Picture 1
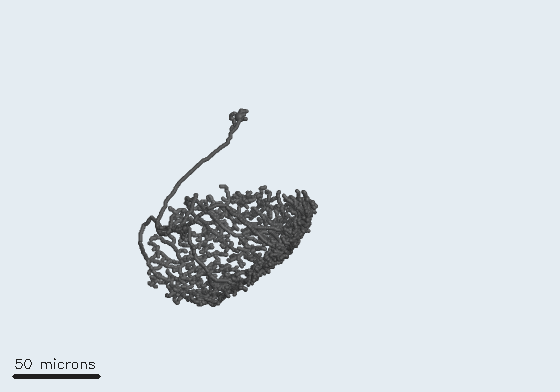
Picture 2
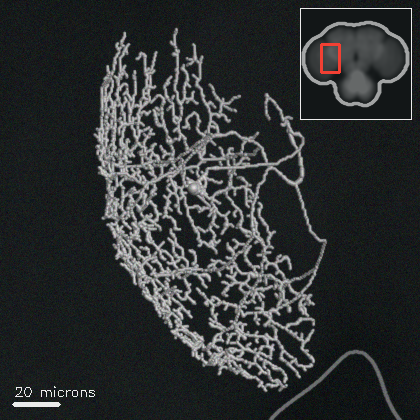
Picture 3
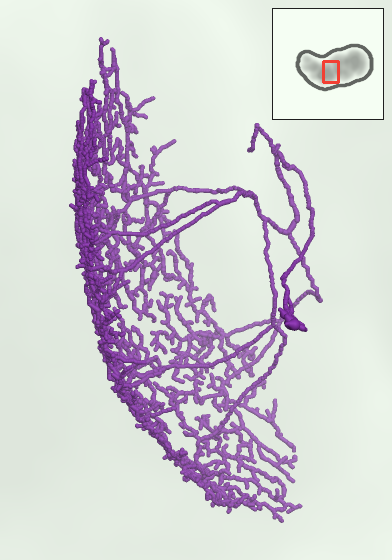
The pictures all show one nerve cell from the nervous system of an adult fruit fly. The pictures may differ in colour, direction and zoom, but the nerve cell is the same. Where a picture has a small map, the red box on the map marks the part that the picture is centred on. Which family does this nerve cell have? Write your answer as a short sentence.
The family is Li.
